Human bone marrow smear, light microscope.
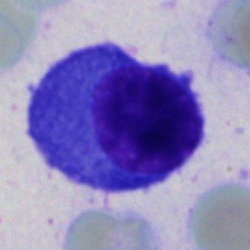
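Plasma cell in the middle, its nucleus sitting off-centre and pushed toward the right side of the cell. The chromatin looks dark purple and dense. I can't see distinct granules in the cytoplasm, nor any clear vacuoles.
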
